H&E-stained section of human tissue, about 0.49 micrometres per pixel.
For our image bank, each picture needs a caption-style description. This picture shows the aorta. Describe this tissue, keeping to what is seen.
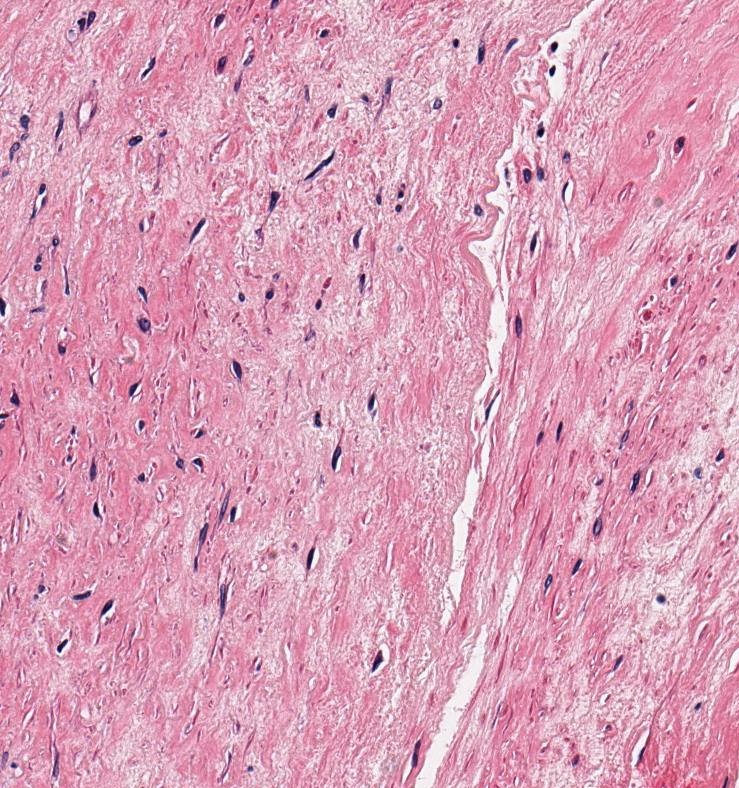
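Pink fibrillar tissue occupies the entire field, and no epithelium is present at any point. The fibres are oriented mainly lengthwise, from the top of the field to the bottom. The nuclei are dark, elongated and spindle-shaped. Between the pink fibre bundles lie pale, loose, frayed areas, most evident to the left of the cleft.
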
